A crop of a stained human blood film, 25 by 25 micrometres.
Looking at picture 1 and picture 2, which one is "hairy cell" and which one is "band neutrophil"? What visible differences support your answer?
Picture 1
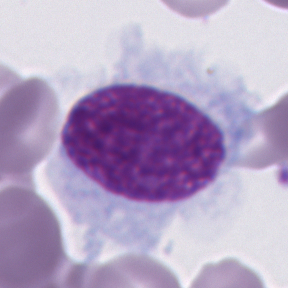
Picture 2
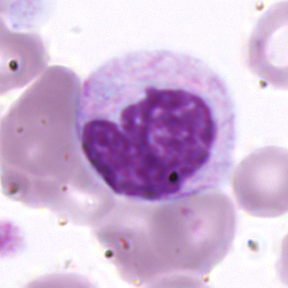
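Picture 1 is a hairy cell and picture 2 is a band neutrophil. Their outlines differ: the hairy cell's is irregular, with ragged, wispy edges, whereas the band neutrophil's is round and smooth. The band neutrophil measures about 14 micrometres across. Its nucleus is kidney-shaped with a notch on its upper side, measures about 12 by 10 micrometres, lies toward the bottom of the cell and occupies about 50% of the cell's area.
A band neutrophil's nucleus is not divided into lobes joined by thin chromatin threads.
Its chromatin is clumped, with lighter patches lying between darker areas.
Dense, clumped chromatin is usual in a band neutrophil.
In cytoplasm colour, the hairy cell is pale greyish blue, while the band neutrophil is pale pinkish-lilac.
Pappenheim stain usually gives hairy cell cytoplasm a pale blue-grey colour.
Granules also separate them: the hairy cell's cytoplasm shows no distinct coloured granules, whereas the band neutrophil's holds fine pink granules.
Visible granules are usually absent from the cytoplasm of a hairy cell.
No vacuoles are present in the band neutrophil's cytoplasm. Red cells lie against the hairy cell's edge on several sides, and its picture is slightly soft in focus.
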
